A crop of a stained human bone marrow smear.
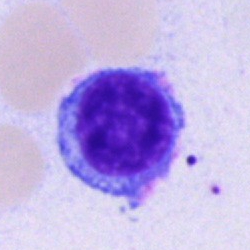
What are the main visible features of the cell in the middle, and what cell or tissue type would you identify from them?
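First the outline, which is roughly round with a slightly ragged edge. Next the nucleus, set off-centre toward the upper right, leaving a broader band of cytoplasm at the lower left. Then the chromatin: dark purple and clumped, with paler patches between the clumps. Last the cytoplasm, which stains blue. This is a lymphocyte.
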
